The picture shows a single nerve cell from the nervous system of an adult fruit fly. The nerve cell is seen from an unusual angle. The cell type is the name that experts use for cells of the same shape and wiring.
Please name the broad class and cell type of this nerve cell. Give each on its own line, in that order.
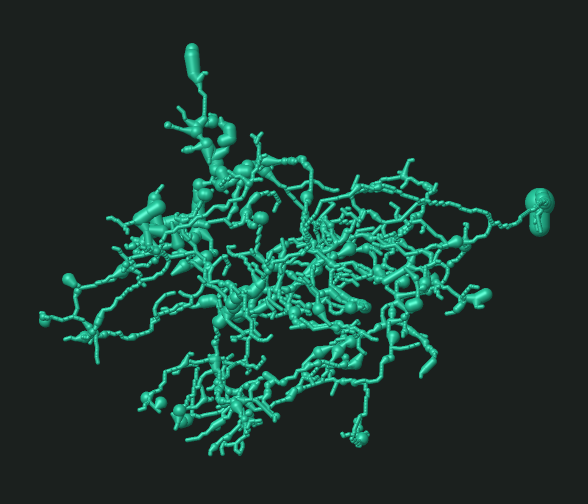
central-brain intrinsic neuron
CB1903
